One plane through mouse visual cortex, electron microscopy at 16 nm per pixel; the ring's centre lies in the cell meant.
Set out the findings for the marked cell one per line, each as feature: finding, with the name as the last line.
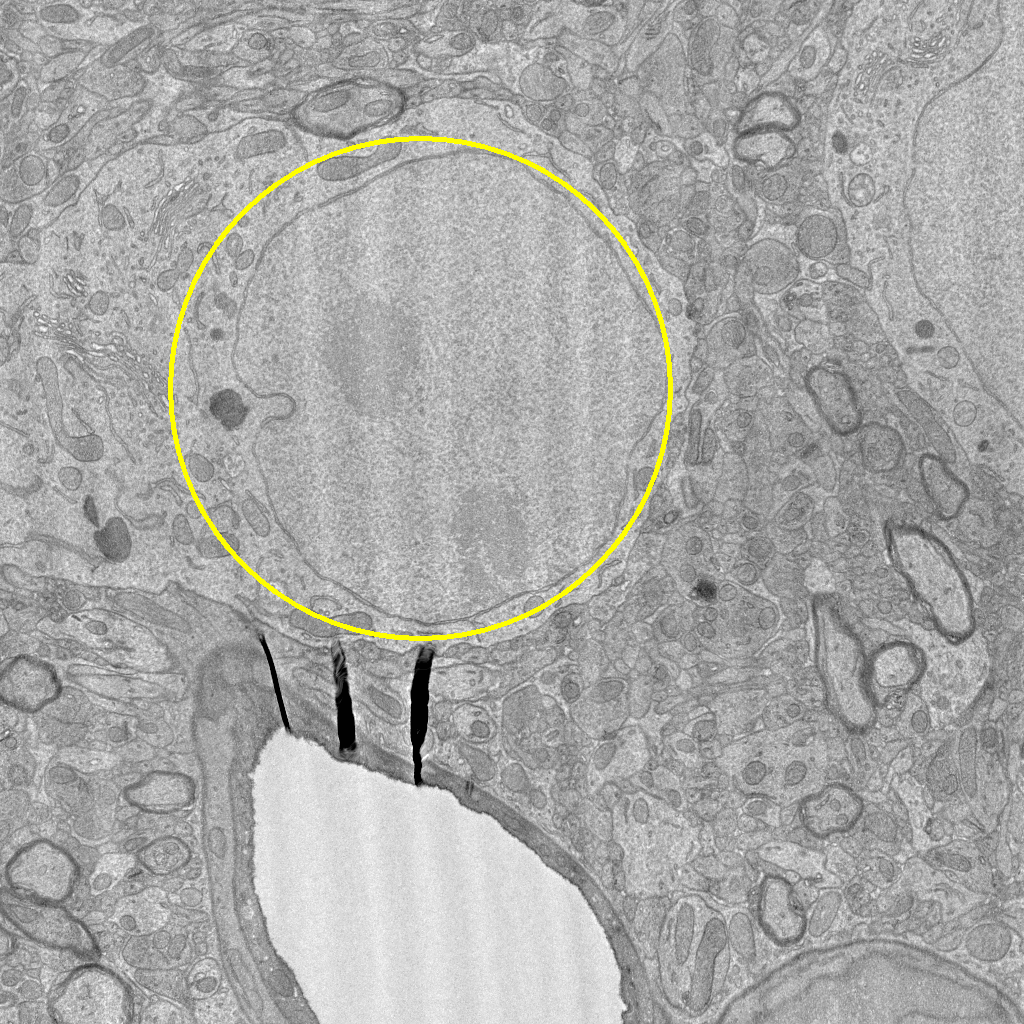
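Nucleus: broadly round, wholly inside the picture
Envelope: a single deep, narrow infolding on the left side
Chromatin: mostly pale and fine, no thick dark band along the envelope
Patches: two broad, faintly darker ones, one above the centre and one below it
Name: excitatory neuron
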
